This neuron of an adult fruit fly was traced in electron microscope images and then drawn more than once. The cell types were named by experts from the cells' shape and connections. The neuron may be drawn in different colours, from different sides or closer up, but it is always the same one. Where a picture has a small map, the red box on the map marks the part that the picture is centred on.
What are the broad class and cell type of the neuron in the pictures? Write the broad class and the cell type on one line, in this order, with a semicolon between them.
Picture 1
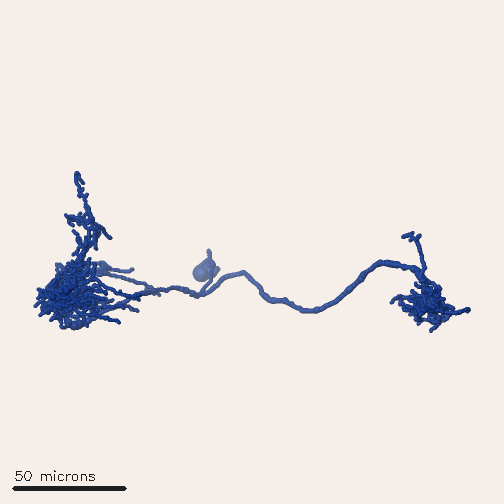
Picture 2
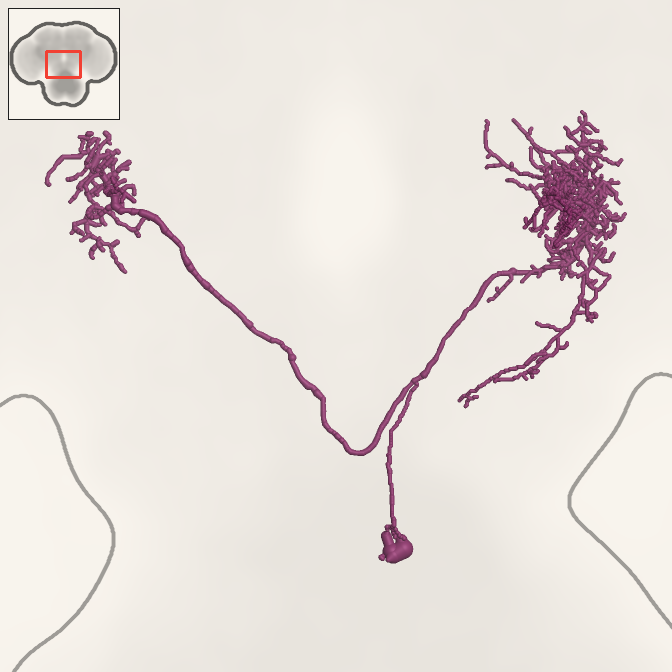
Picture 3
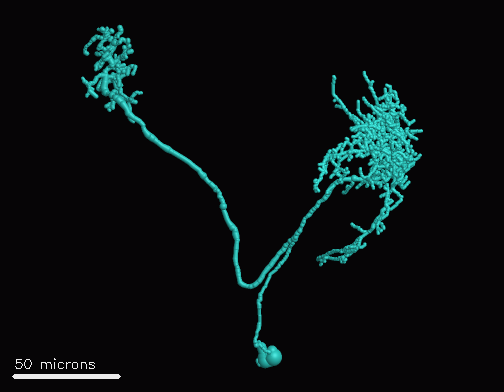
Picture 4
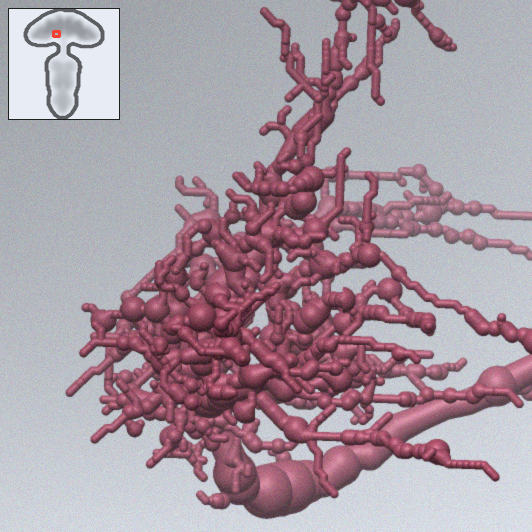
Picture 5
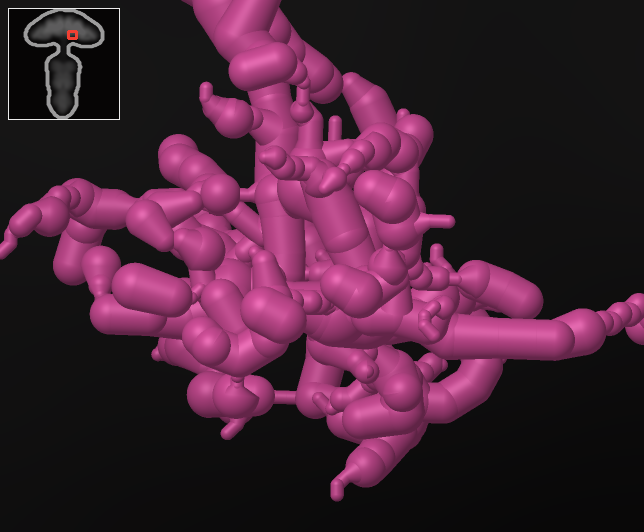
central-brain intrinsic neuron; PS321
